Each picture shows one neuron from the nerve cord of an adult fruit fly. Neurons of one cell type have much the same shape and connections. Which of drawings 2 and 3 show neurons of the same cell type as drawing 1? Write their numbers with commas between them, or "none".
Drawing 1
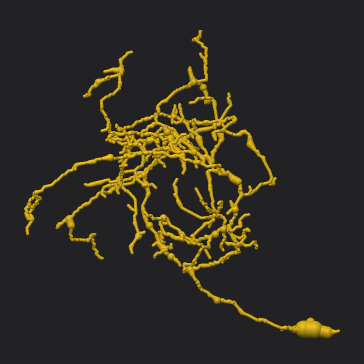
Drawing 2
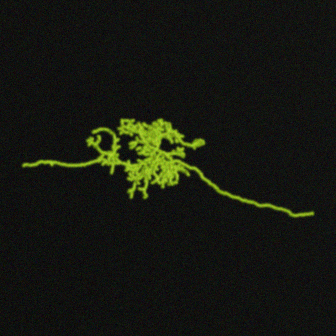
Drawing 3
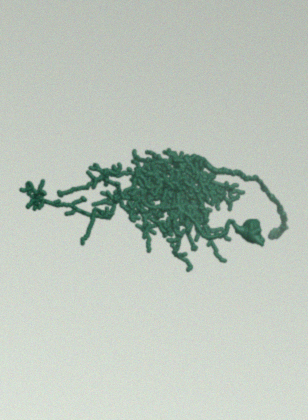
2, 3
